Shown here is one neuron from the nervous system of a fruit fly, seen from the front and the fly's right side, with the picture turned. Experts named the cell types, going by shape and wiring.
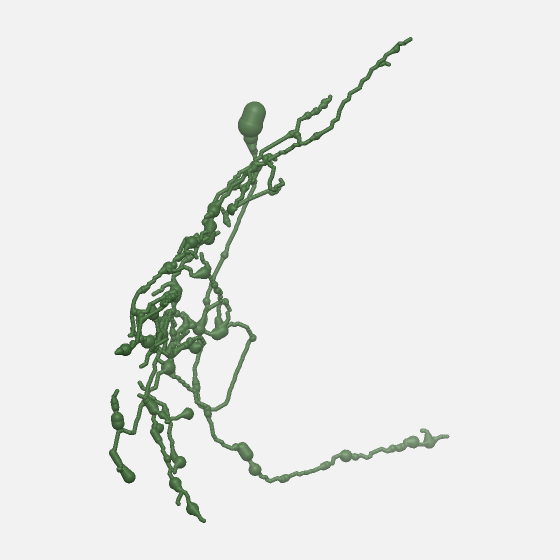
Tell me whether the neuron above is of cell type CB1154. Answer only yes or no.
yes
